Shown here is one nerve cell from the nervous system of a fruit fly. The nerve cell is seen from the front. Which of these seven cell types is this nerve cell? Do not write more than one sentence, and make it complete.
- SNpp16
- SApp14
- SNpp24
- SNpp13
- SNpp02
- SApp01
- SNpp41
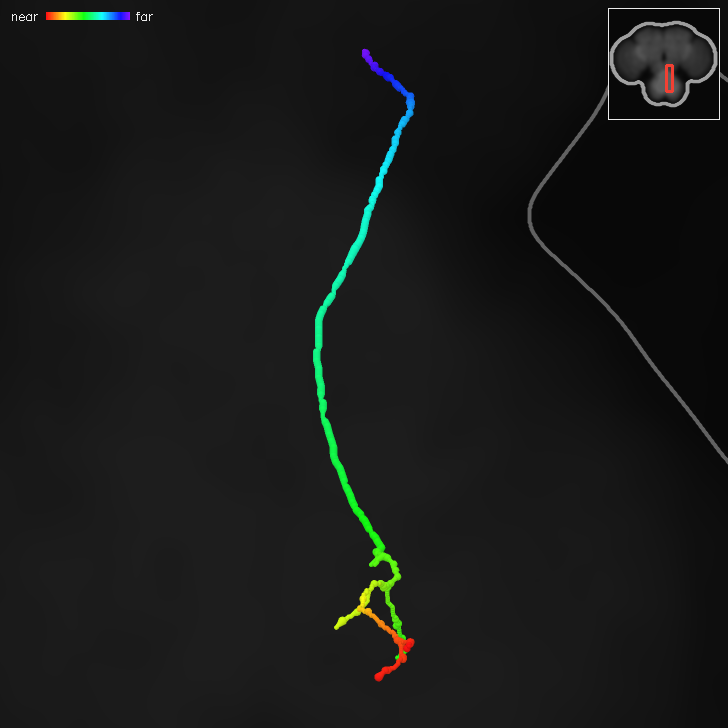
The cell type given to this nerve cell is SNpp02.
